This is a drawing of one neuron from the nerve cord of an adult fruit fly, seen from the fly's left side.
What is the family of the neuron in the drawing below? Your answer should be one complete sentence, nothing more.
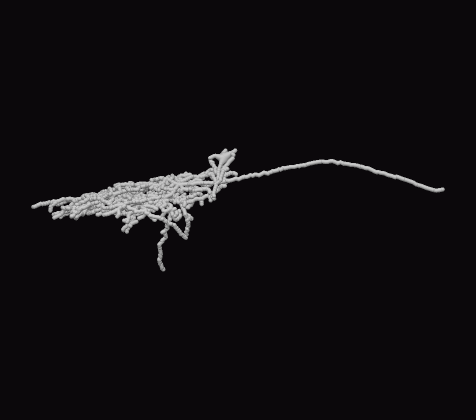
The family designation of this neuron is MNad.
